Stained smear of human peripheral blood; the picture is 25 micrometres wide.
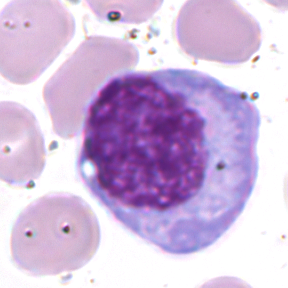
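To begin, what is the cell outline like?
Smooth, with no surface projections.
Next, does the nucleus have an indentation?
No; it is roundish and sits off-centre, toward the left side of the cell.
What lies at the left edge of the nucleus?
A small clear white spot.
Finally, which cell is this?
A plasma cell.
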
